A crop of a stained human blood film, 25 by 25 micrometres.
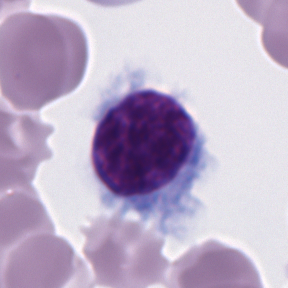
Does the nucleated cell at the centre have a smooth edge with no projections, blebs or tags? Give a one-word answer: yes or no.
No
